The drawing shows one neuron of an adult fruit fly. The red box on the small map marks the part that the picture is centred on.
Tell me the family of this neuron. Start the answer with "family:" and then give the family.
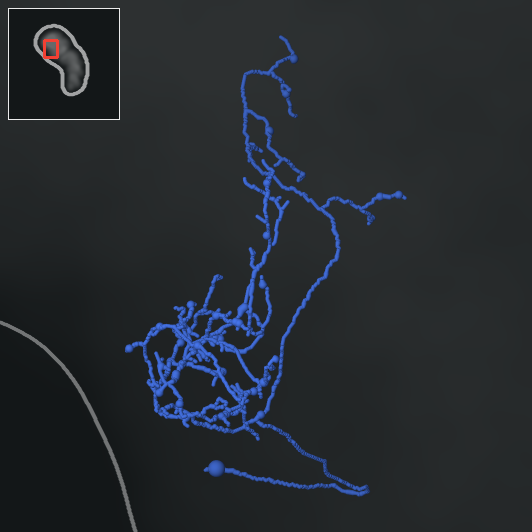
family: hemilineage SIPp1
